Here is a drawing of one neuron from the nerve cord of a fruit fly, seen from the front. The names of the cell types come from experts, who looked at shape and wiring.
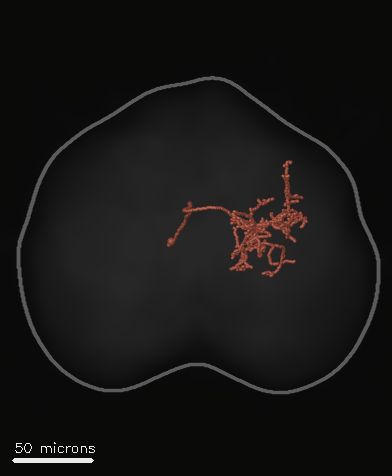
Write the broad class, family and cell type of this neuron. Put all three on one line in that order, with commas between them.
nerve-cord intrinsic neuron, hemilineage 12B, IN12B056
